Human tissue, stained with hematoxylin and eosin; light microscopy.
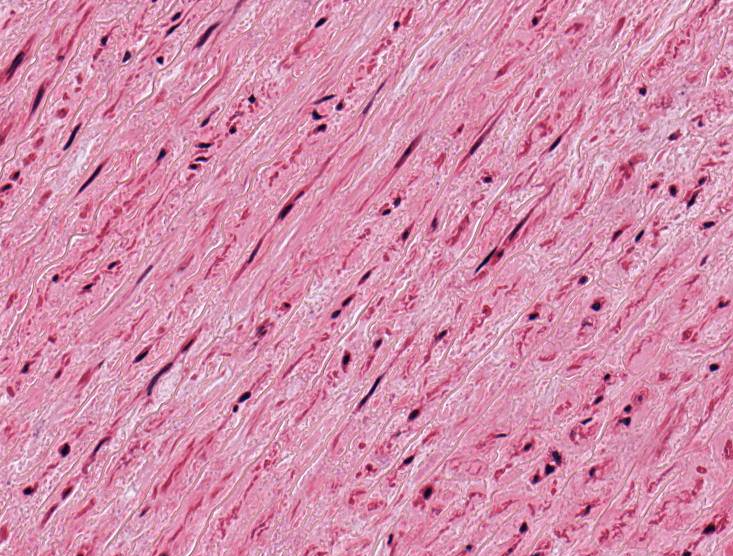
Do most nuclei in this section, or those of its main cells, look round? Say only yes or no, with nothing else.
No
